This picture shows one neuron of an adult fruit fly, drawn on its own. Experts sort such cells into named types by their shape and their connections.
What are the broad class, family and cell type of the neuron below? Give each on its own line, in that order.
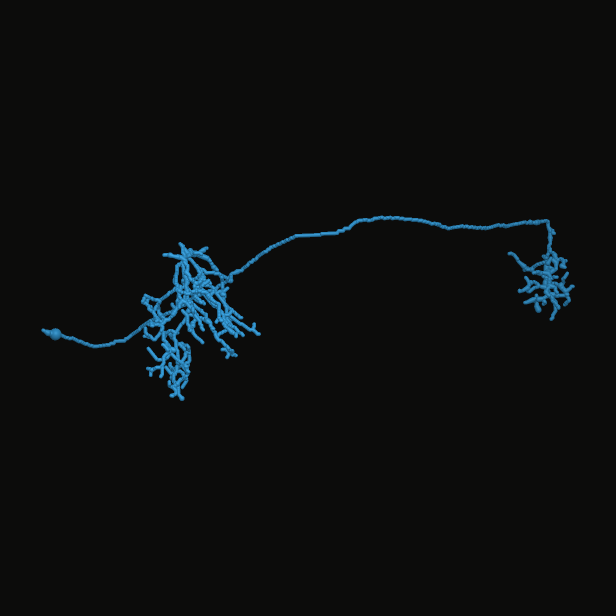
optic-lobe intrinsic neuron
Tm
Tm38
